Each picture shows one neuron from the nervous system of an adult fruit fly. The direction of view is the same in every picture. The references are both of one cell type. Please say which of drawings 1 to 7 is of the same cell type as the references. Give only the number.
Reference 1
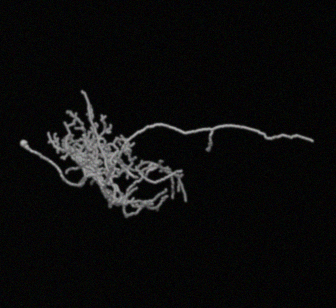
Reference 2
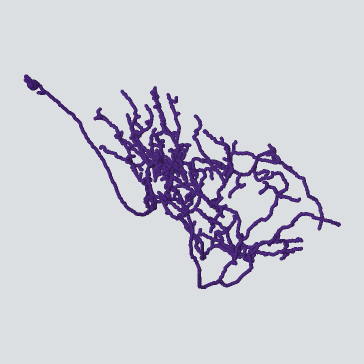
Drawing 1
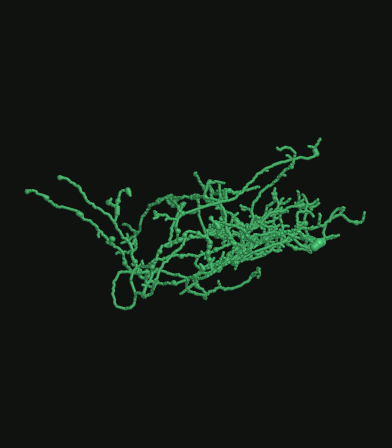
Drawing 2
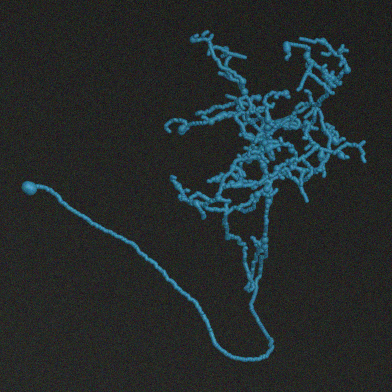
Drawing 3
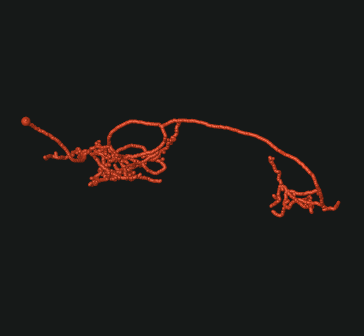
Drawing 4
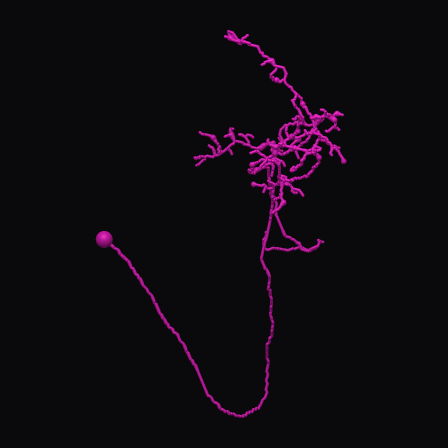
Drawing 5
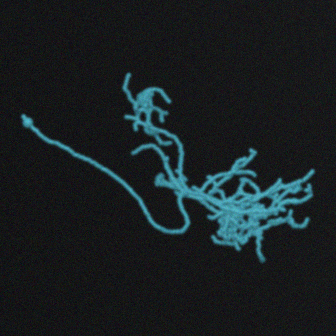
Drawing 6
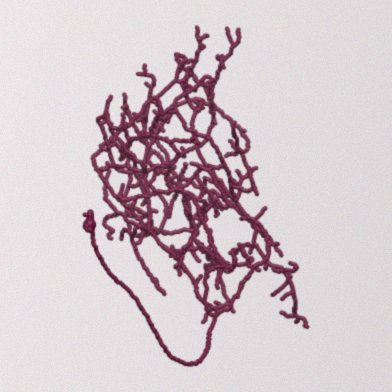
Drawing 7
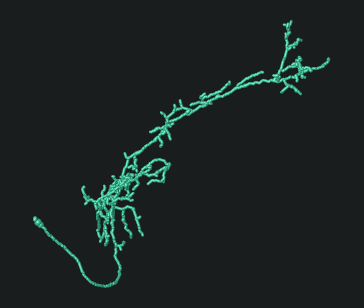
1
